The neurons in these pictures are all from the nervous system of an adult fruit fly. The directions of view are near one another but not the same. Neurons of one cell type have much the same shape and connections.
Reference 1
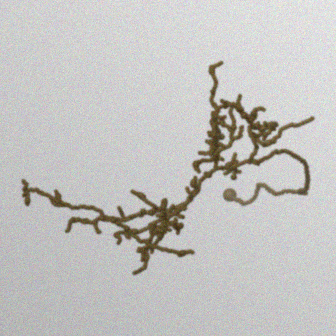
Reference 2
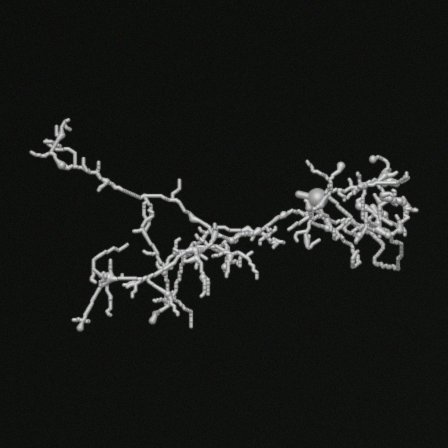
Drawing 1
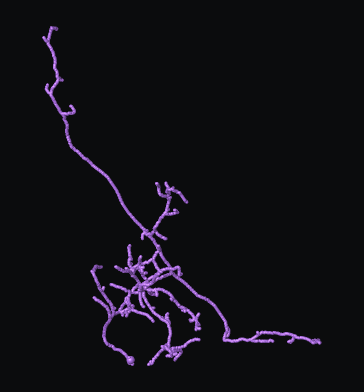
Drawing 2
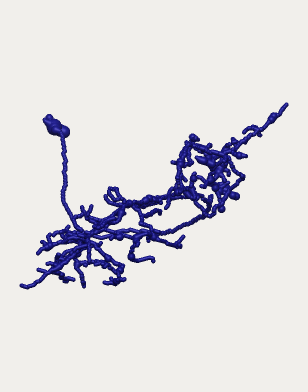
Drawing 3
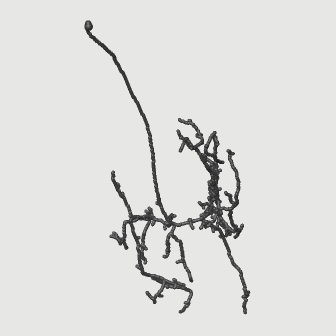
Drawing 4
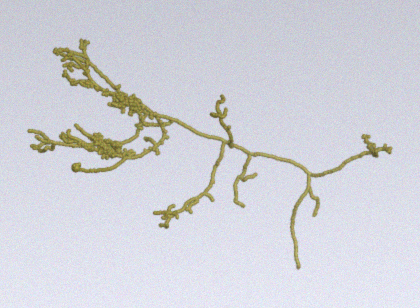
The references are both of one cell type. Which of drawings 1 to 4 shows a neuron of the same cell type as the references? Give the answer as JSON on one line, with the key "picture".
{"picture": 2}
